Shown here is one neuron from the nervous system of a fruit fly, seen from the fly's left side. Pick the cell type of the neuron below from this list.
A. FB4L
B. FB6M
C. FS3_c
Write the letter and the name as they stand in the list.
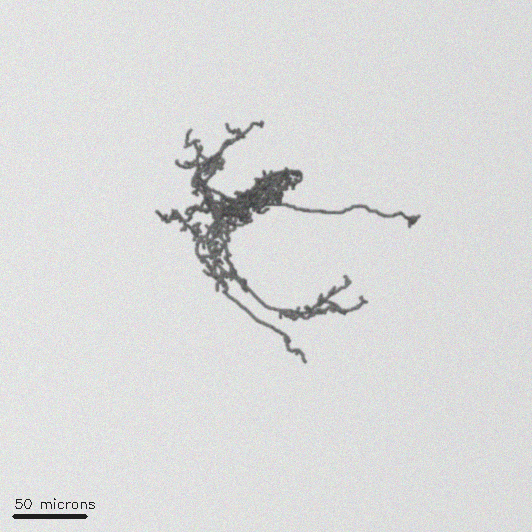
A. FB4L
